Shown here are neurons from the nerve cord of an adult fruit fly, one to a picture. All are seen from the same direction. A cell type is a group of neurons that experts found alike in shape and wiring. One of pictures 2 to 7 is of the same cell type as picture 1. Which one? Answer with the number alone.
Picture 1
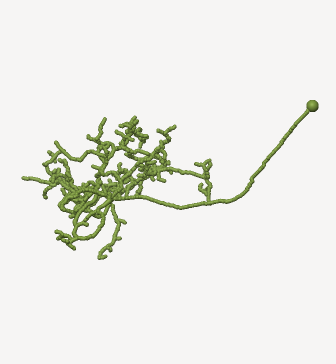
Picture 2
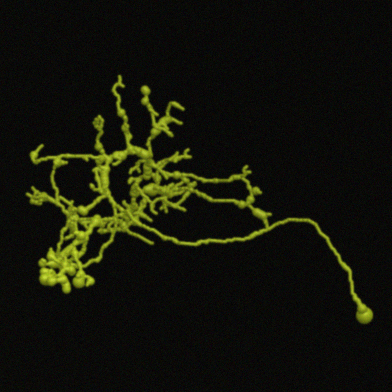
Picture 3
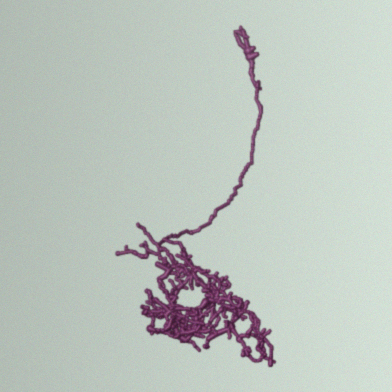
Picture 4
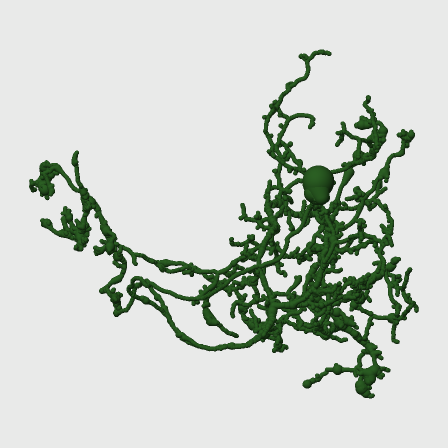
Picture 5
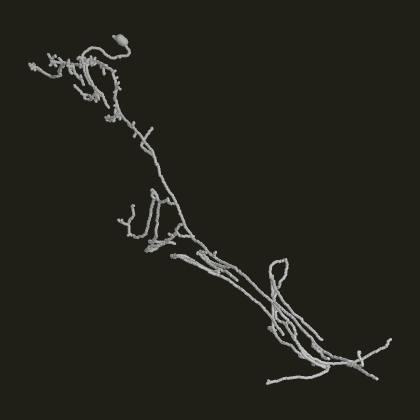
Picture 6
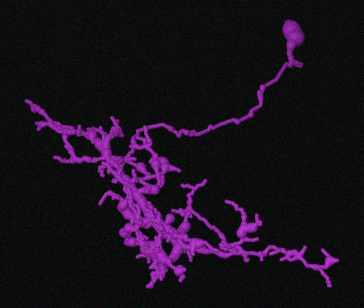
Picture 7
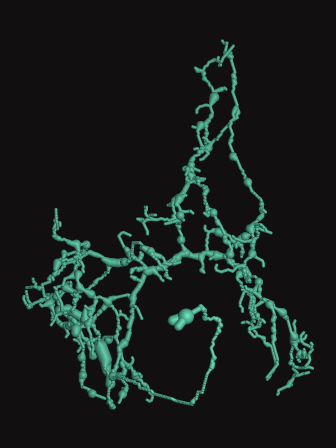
2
